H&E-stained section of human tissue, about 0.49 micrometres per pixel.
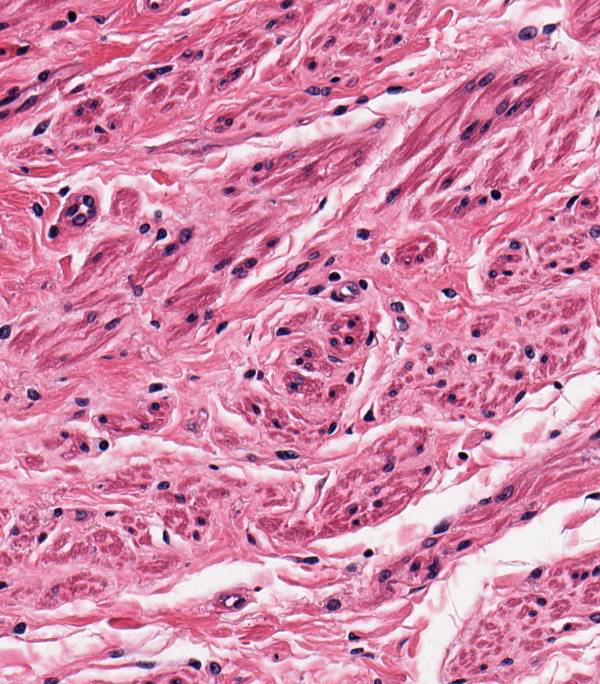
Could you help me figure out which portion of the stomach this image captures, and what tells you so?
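Smooth muscle occupies this section. Near the centre, several bundles are cut across, giving rounded cell profiles with round nuclei.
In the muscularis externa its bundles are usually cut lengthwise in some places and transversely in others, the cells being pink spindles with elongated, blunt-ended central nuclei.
The pink cytoplasm shows no cross-striations. No epithelium, glands or fat cells appear, and white slit-like shrinkage clefts separate many bundles, most widely at lower right.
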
